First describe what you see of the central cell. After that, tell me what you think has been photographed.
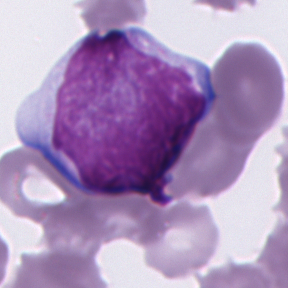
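The central cell has an angular rather than round outline. Its nucleus occupies most of the cell, with fine, evenly spread chromatin lacking coarse clumps. No granules can be seen in the cytoplasm. The cell is a myeloblast.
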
